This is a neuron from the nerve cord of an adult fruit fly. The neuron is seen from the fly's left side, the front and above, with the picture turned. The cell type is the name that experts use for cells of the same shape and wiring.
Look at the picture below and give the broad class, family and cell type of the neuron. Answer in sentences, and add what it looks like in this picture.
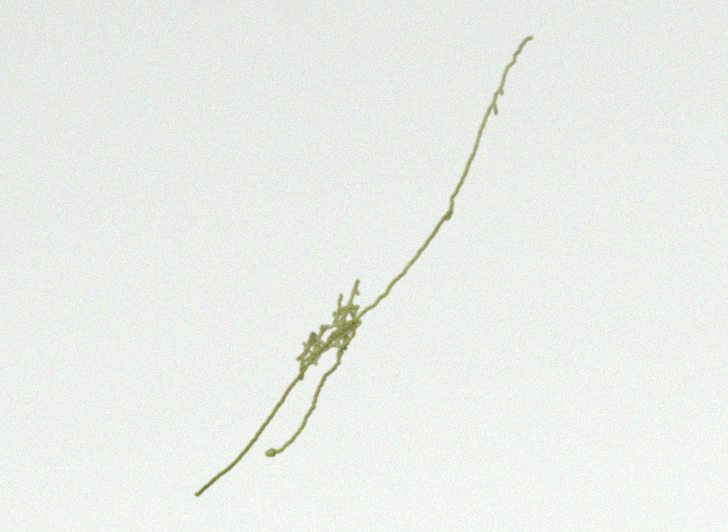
It is an ascending neuron. Its family is hemilineage 10B. Its cell type is AN10B053. As drawn here it is taller than it is wide.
